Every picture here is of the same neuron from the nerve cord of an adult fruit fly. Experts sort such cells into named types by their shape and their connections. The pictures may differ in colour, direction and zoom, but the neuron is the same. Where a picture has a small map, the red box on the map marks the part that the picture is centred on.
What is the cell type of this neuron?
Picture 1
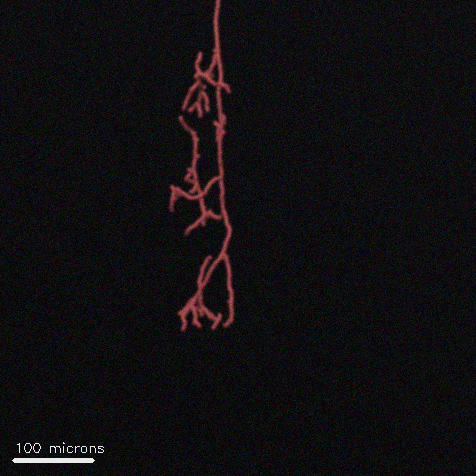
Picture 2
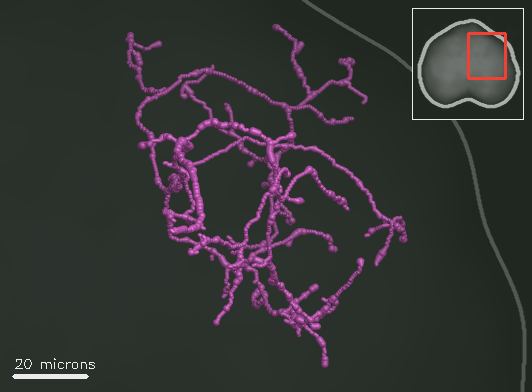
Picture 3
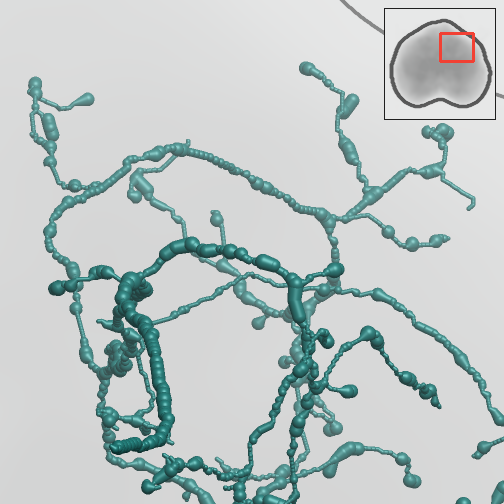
DNge007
